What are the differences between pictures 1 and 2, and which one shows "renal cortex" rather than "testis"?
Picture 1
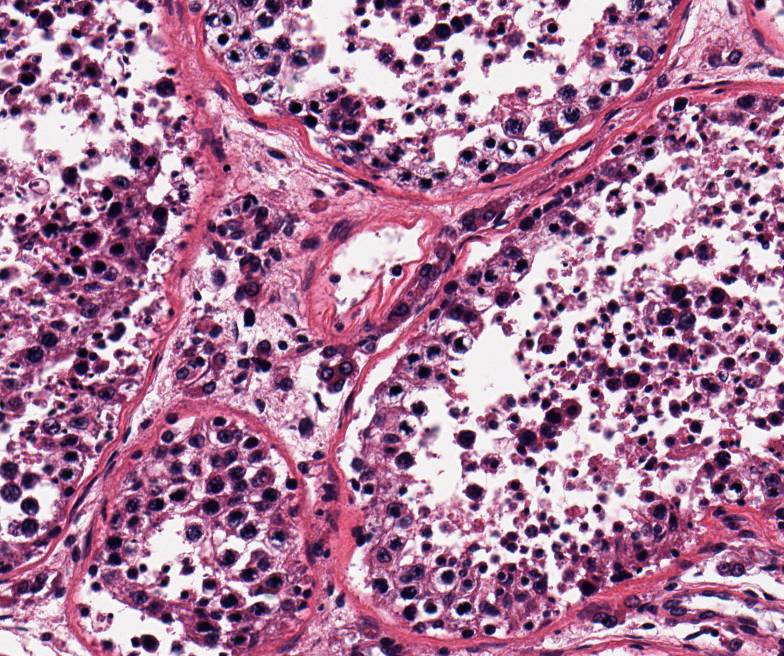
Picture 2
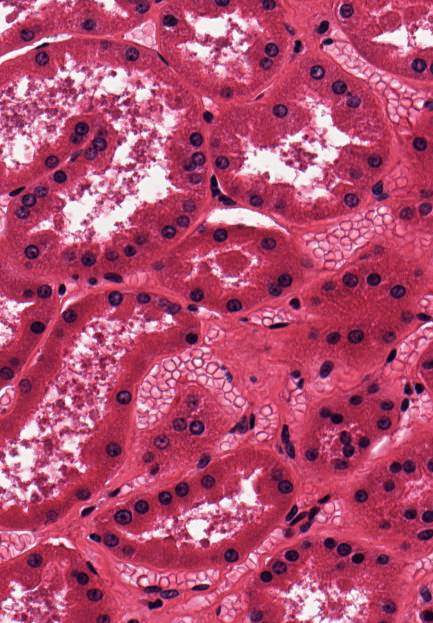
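First, picture 1 is testis and picture 2 is renal cortex. Second, layout: testis is divided into large rounded compartments outlined by wavy pink bands of fibrous tissue; renal cortex consists of closely packed tubules cut in round and oblong profiles, with very little tissue between them. Third, cell arrangement: the compartments hold loosely arranged, poorly cohesive cells rather than a lining around a central lumen; each tubule in picture 2 has a single layer of cuboidal to low columnar cells. Fourth, cells and nuclei: picture 1 shows small, very dark, shrunken nuclei scattered in most compartments, while picture 2 has abundant, deeply eosinophilic, finely granular cytoplasm and one round, dark, basal nucleus per cell.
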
